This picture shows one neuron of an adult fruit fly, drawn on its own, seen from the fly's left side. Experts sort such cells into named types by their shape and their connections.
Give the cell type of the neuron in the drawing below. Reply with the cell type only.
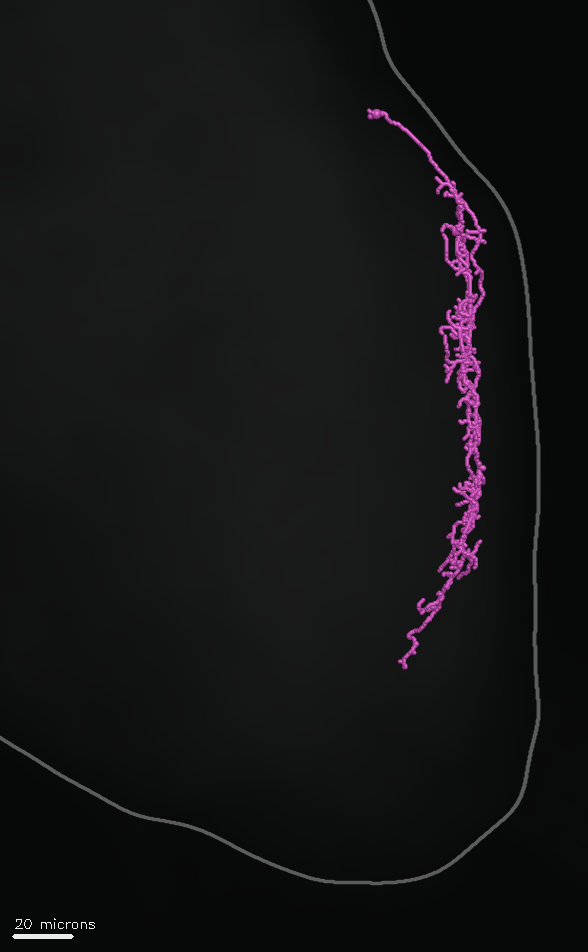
LPi2c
